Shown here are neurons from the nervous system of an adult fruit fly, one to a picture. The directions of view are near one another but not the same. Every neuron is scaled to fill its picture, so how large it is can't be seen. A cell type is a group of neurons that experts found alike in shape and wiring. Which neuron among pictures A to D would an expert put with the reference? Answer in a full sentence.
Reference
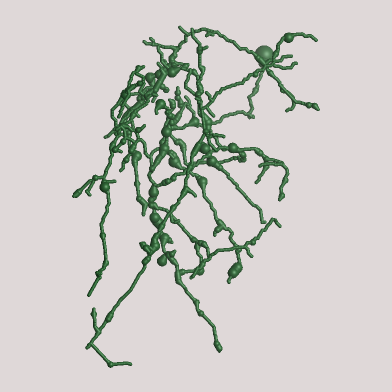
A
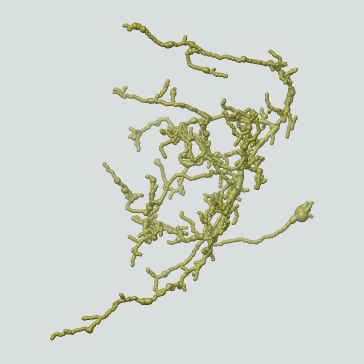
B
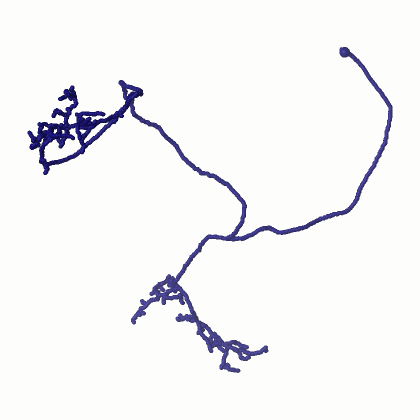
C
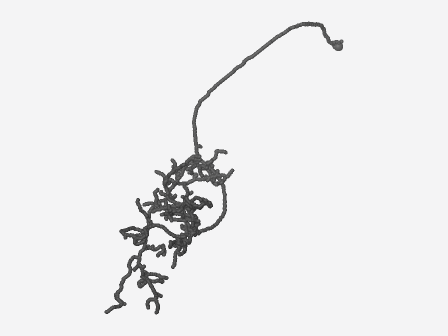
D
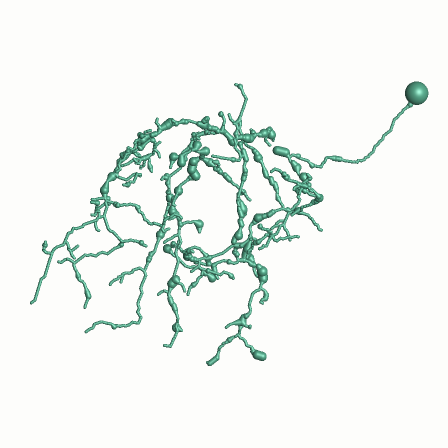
Picture D is of the same cell type.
